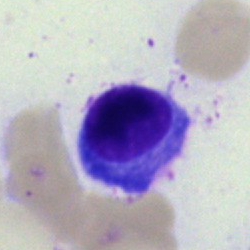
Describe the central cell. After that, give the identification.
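Looking at the outline, I see it is roughly oval, though the right edge is somewhat angular. The nucleus sits eccentrically, toward the upper left. Its chromatin is dark purple and dense. The cytoplasm is deep blue and forms a broader rim along the lower and right sides. So this is a plasma cell.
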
